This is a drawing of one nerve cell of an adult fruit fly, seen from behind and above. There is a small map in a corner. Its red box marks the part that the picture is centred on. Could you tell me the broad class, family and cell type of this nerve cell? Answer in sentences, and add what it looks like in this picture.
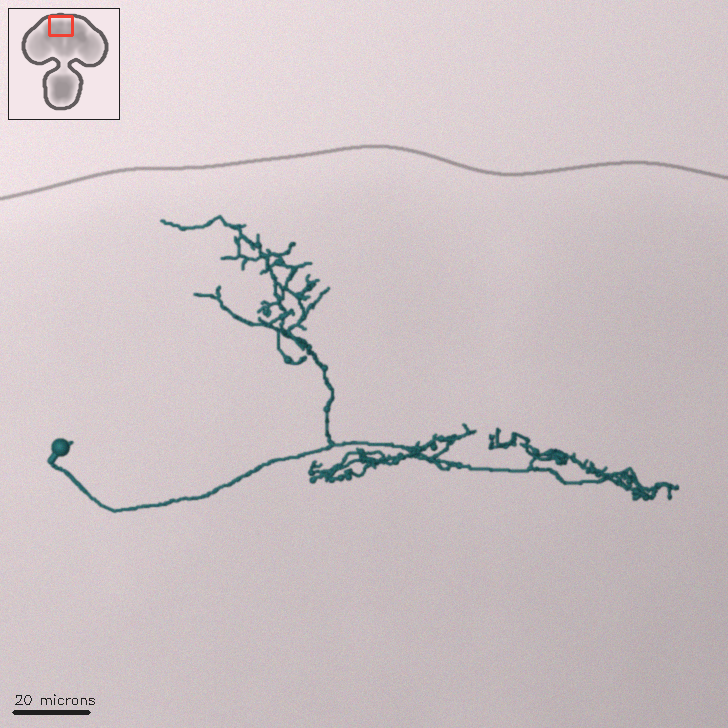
This is a central-brain intrinsic neuron. Its family is hemilineage AOTUv4_ventral. Its cell type is FB8G. The cell body can be seen on the left of the picture. From left to right in the picture it spans about 170 microns. Dozens of branch ends can be seen.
